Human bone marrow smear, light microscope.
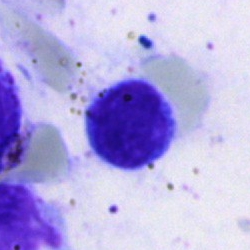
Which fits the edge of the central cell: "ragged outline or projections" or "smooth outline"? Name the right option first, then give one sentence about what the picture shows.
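Smooth outline. The cell has a round, smooth outline.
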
